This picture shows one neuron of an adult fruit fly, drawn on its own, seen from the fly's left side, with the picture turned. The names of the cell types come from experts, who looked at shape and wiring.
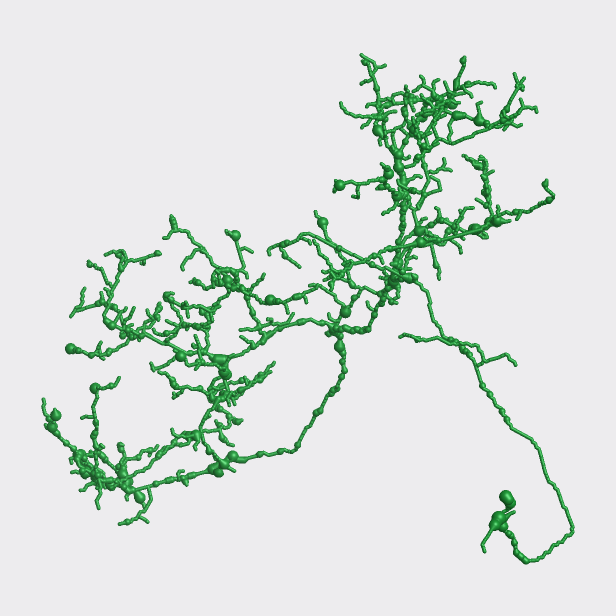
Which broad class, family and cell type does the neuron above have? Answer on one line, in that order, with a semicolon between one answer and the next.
central-brain intrinsic neuron; hemilineage LHa1; CB3030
